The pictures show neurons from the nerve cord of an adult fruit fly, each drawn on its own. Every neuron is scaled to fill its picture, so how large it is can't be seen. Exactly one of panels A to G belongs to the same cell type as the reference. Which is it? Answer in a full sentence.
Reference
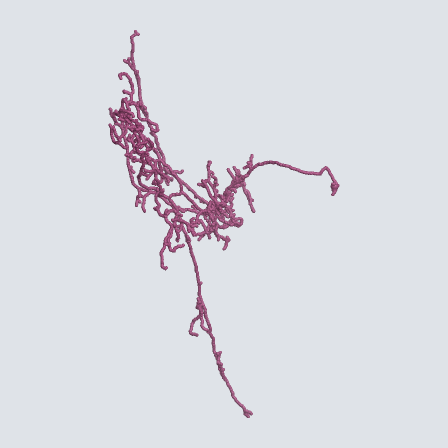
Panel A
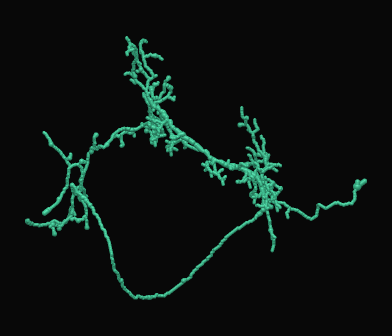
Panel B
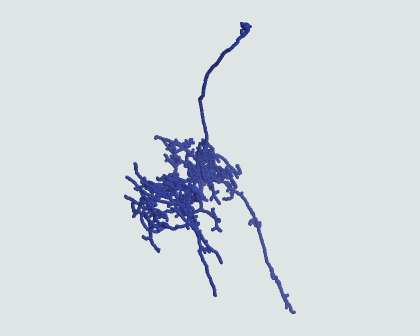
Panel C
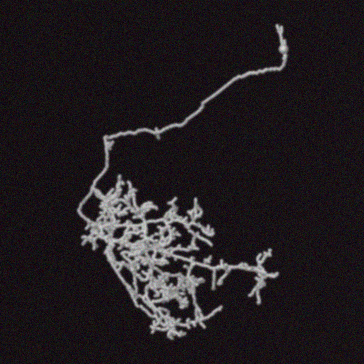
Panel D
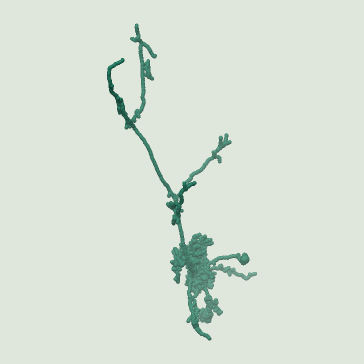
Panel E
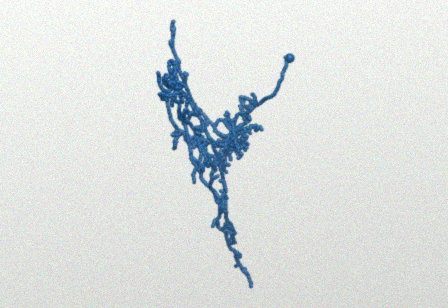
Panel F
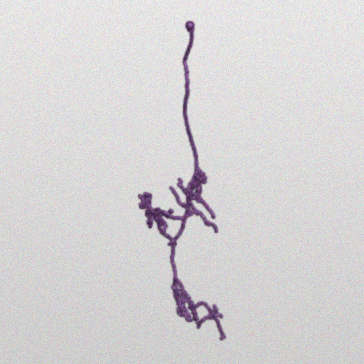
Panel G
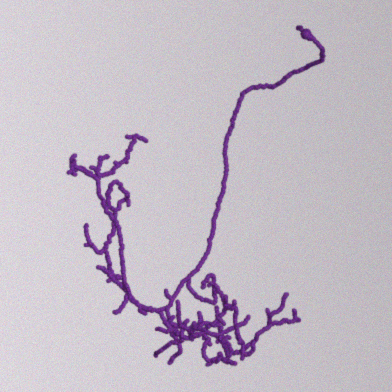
The neuron in panel E is of the same cell type.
